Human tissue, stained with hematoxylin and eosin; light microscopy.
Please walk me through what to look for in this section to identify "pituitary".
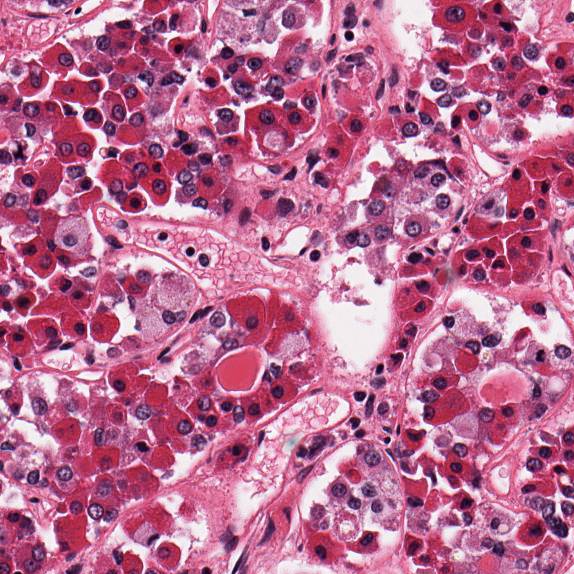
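This section is pituitary. Across the whole field, cells sit in small nests and cords divided by thin fibrous septa, and most have a single round nucleus. Cells with intensely red, eosinophilic cytoplasm are scattered throughout, with paler purple-grey cells mixed among them.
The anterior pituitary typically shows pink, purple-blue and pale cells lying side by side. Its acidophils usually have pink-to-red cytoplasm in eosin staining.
The red cells fit acidophils, and their mingling with paler purple-grey cells matches that side-by-side mixture.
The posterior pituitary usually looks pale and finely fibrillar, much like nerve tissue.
Here, by contrast, cell nests fill the whole field.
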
